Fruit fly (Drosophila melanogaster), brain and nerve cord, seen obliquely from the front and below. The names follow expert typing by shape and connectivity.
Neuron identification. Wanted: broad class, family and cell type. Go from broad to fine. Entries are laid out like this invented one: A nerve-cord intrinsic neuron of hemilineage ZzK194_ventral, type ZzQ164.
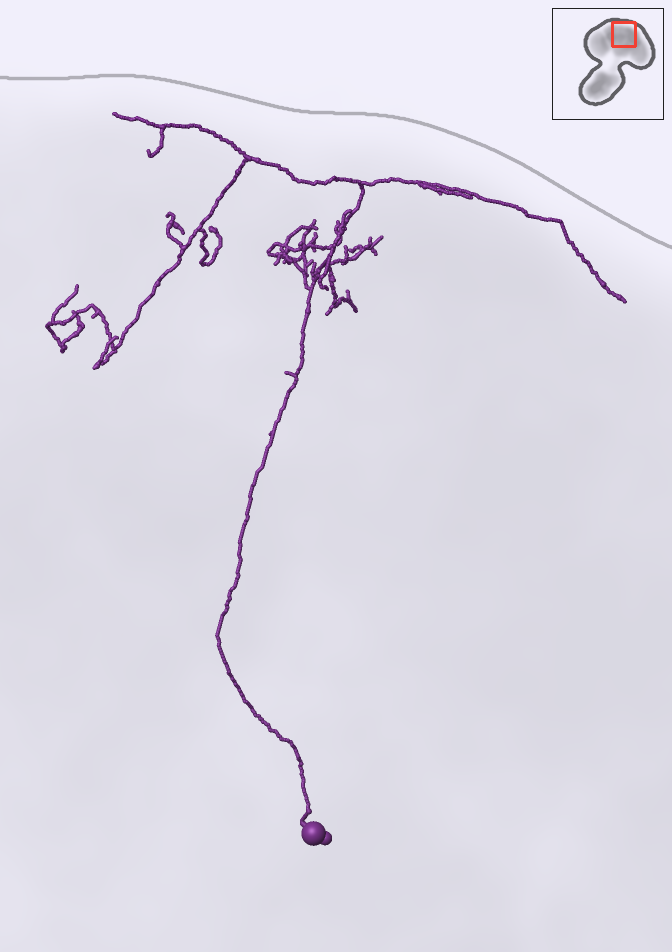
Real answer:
A central-brain intrinsic neuron of hemilineage SMPp&v1_ventral, type SMP590_a.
